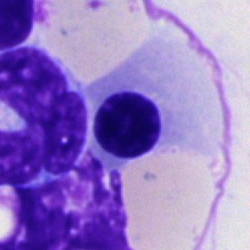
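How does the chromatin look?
Very dark purple and dense, with almost no inner structure.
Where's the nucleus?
Small and off-centre, toward the left, with plentiful pale grey-blue cytoplasm around it.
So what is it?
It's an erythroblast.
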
